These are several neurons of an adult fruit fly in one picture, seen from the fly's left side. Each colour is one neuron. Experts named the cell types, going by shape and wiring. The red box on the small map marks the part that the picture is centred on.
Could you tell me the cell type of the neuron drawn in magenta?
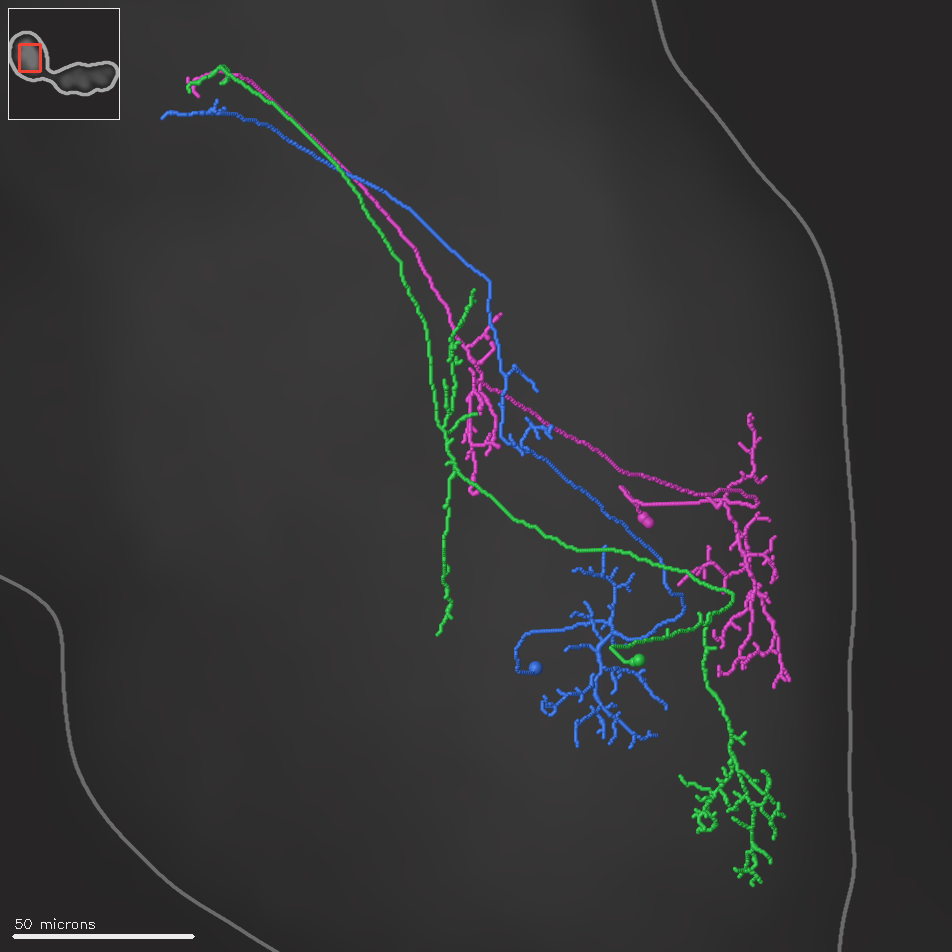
MeTu4c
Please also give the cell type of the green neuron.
MeTu4a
